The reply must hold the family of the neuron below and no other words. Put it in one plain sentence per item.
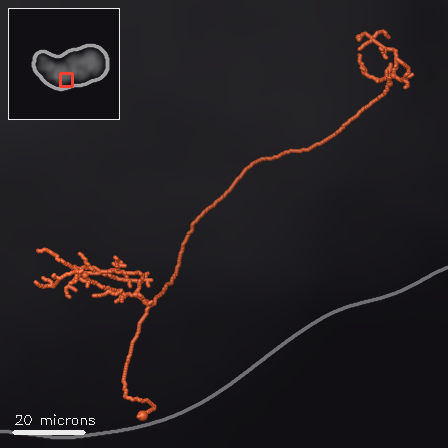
The family is Tm.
